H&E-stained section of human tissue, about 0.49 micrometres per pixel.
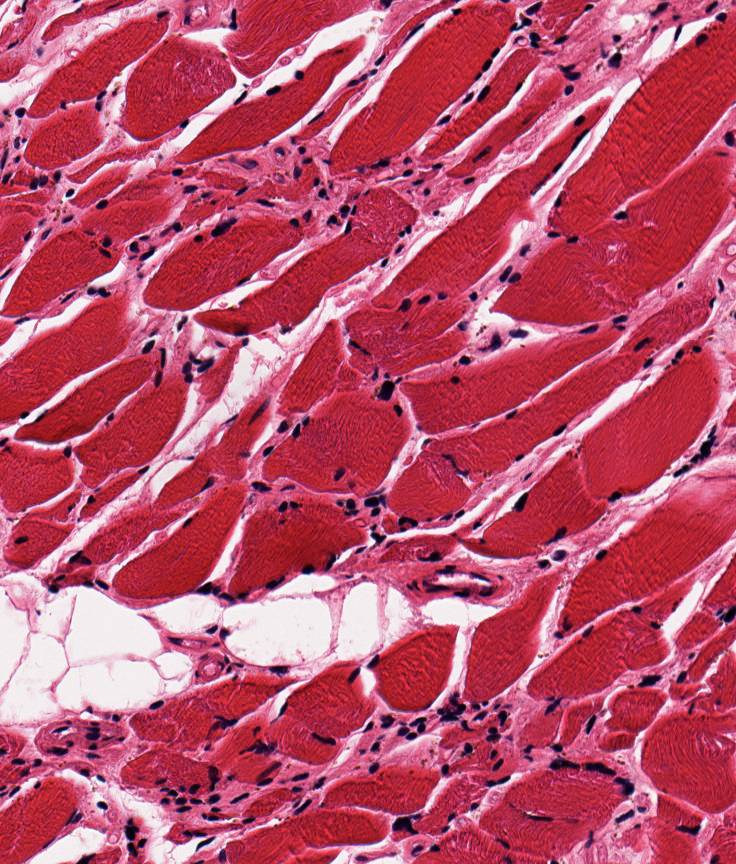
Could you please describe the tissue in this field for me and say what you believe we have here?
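Notice the muscle fibre nuclei sit at the edges of the fibres, not in their centres. Fibre size varies, and the lower part of the field has many small ones. Between fibres there's pale pink connective tissue with scattered dark spindle-shaped nuclei, and in the lower left a cluster of empty-looking adipocytes. This is skeletal muscle.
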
